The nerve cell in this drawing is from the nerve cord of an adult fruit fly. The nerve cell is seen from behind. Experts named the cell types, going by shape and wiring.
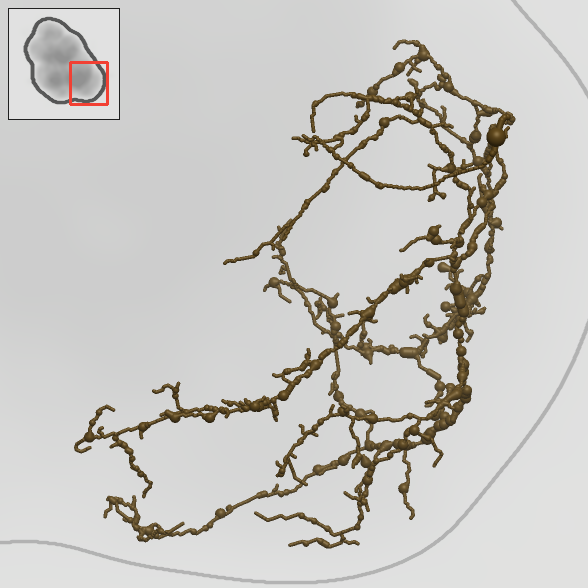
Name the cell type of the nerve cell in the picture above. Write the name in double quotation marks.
"IN03A073"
